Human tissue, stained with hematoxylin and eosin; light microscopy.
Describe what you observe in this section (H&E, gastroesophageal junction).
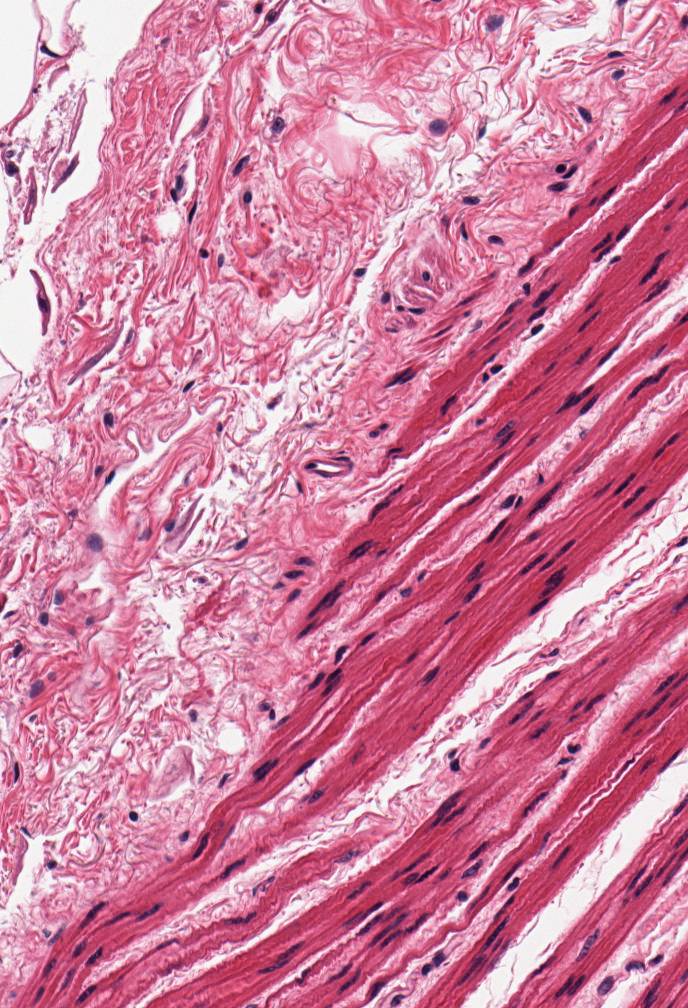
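First I notice loose connective tissue filling the upper left and bundles of muscle filling the lower right. Those bundles run parallel, diagonally from the lower left toward the upper right. Their cells carry elongated, dark, cigar-shaped nuclei lying within them along their length. The connective tissue on the left is wavy, loosely arranged pink collagen fibres with scattered small nuclei.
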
